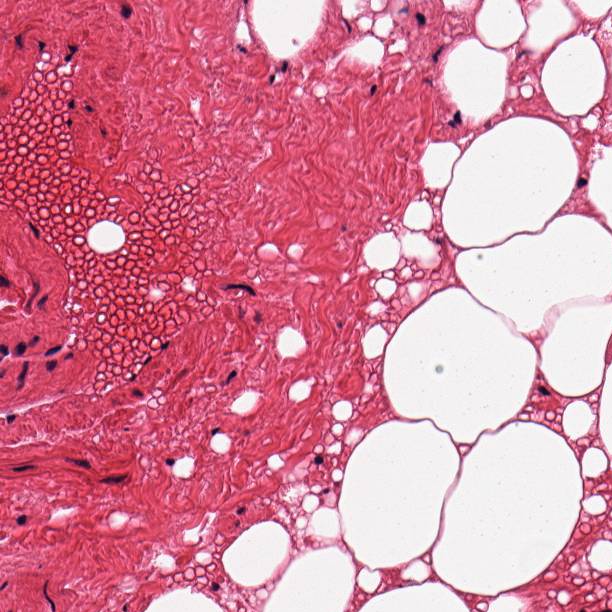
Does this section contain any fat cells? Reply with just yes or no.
Yes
